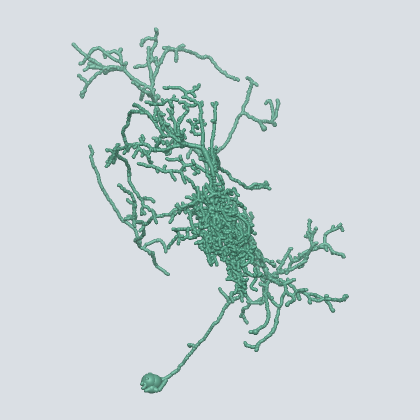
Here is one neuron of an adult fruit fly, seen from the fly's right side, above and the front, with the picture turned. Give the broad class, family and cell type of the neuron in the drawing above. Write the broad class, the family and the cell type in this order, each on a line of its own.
central-brain intrinsic neuron
hemilineage SMPpv2_ventral
AOTU100m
